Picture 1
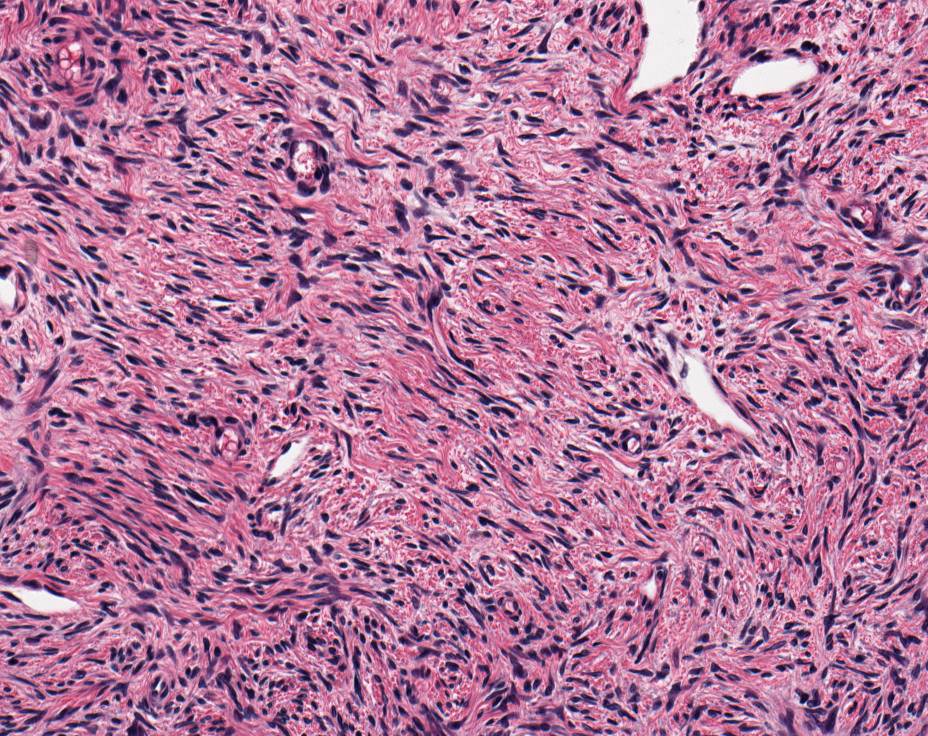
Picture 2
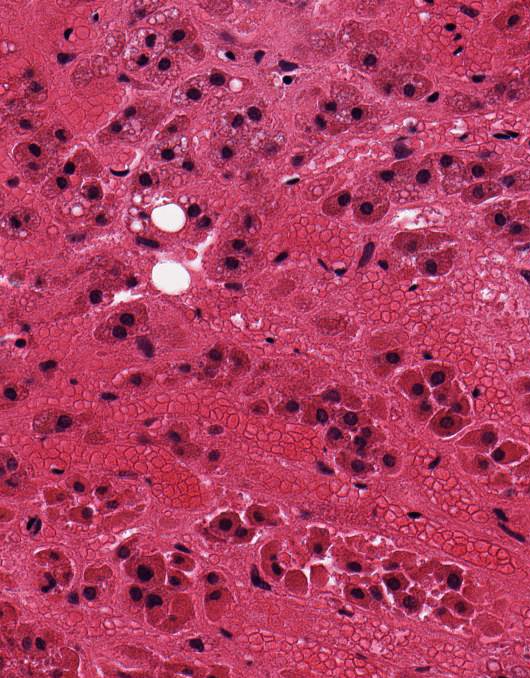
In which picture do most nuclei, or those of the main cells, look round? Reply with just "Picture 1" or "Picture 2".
Picture 2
